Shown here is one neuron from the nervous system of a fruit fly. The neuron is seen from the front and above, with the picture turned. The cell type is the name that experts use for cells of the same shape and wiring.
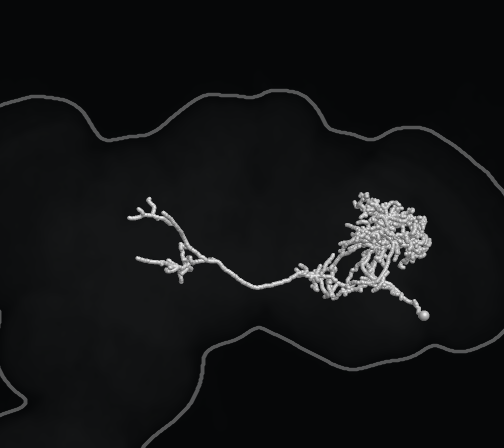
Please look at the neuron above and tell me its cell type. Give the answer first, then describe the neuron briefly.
Its cell type is AVLP020. This is a central-brain intrinsic neuron. In this view it is wider than it is tall.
